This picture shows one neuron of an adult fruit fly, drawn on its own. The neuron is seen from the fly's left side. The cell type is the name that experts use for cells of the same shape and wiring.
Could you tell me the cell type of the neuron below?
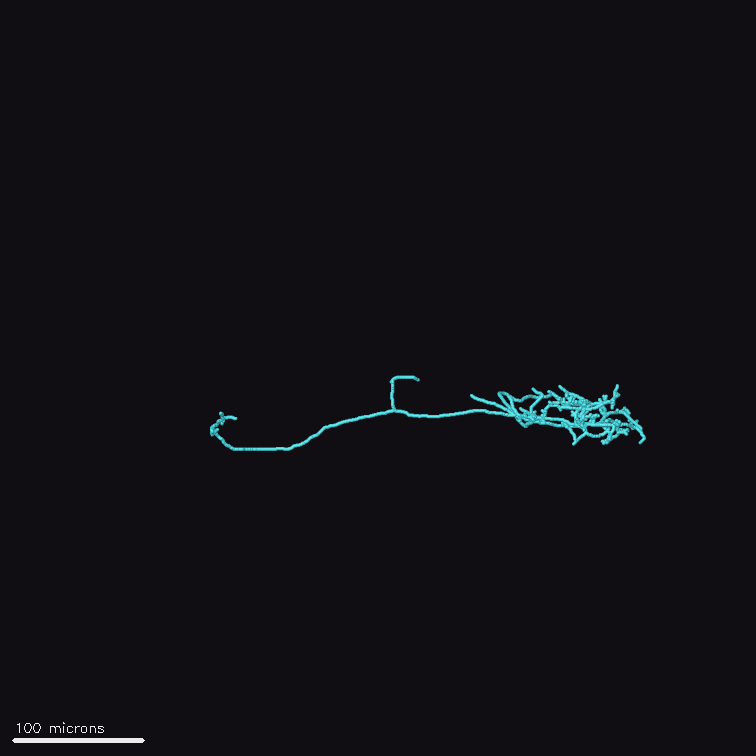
IN09B048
